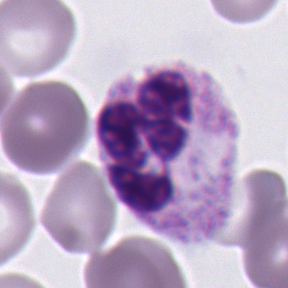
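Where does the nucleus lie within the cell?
Toward the left side of the cell.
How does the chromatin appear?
Dark purple and coarsely clumped.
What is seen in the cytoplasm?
It is plentiful and pale pinkish-lilac, with fine pink-violet granules scattered throughout.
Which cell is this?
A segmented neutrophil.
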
